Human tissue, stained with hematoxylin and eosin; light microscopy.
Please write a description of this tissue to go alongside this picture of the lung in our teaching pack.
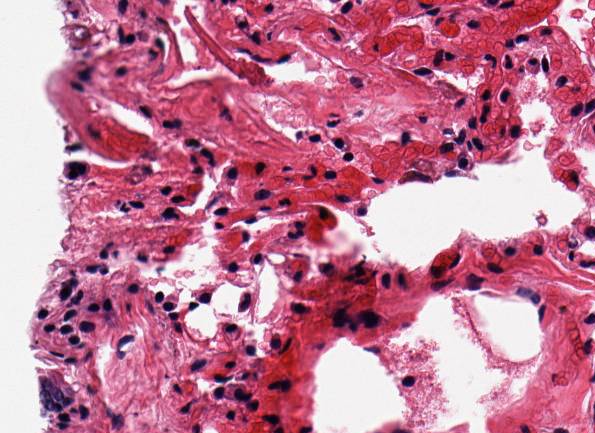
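Wavy pink fibrous strands run diagonally from upper left toward centre. Packed red blood cells fill channels within them, densest across the upper right. Small dark oval to elongated nuclei lie singly throughout. A small crowded cluster of darker blue-purple nuclei sits in the bottom left corner.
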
